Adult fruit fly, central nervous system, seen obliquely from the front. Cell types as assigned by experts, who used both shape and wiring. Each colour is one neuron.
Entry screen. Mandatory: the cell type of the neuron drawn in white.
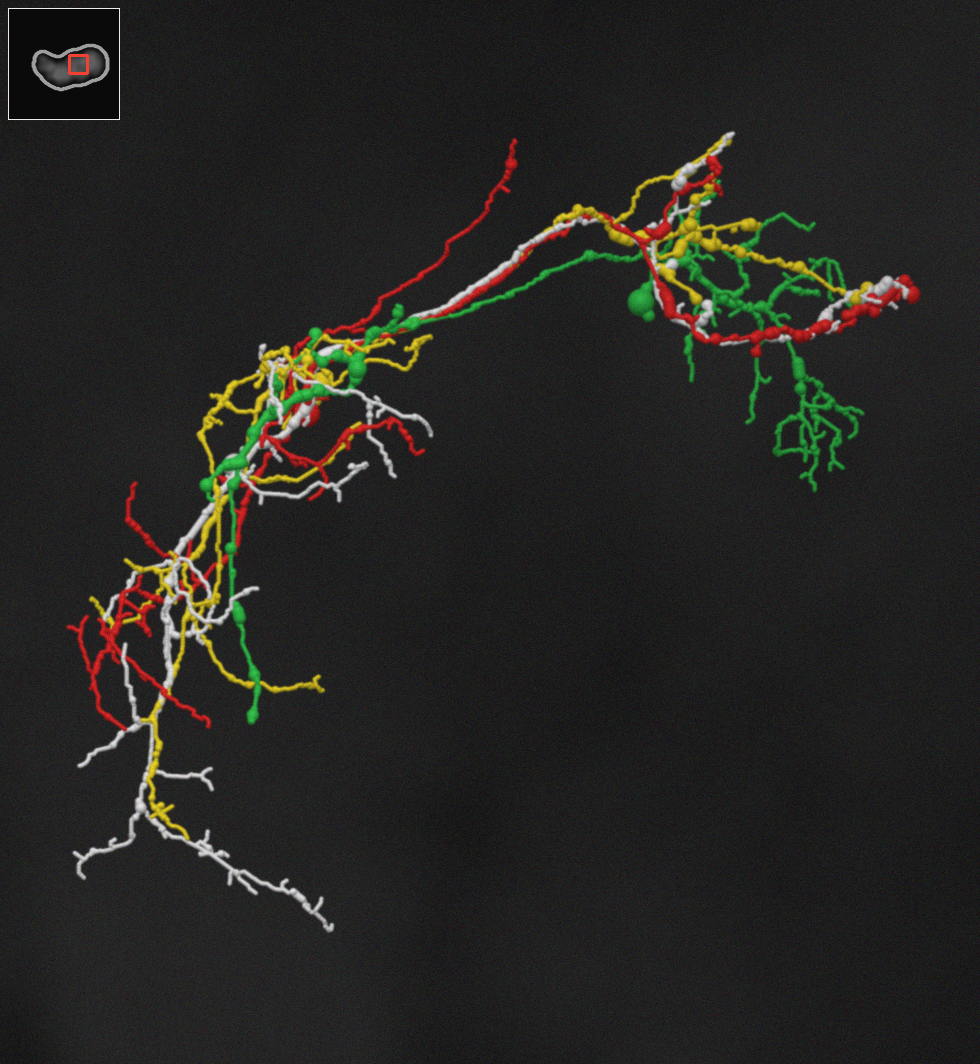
CB1641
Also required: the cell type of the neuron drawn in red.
CB1997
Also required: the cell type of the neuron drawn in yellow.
CB1836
